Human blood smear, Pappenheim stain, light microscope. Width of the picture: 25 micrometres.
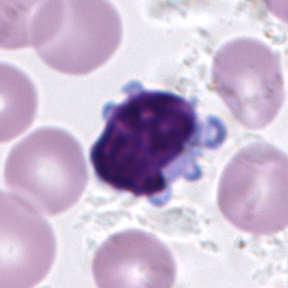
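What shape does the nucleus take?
One single unlobed mass.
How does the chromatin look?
Dense and dark purple.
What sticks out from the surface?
Several small pale blue projections; the cytoplasm is pale blue too.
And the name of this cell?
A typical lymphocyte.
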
